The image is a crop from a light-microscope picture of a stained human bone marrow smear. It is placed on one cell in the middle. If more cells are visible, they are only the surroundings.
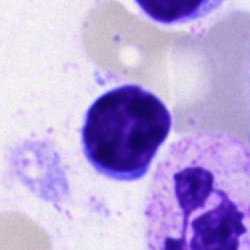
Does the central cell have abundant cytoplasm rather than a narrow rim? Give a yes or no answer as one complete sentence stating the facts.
No, the cytoplasm amounts to no more than a narrow rim.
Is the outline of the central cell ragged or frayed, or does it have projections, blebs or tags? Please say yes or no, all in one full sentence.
No, the cell lacks a rough edge; its outline is smooth.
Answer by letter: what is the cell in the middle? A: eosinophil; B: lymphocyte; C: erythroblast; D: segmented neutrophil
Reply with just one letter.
B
